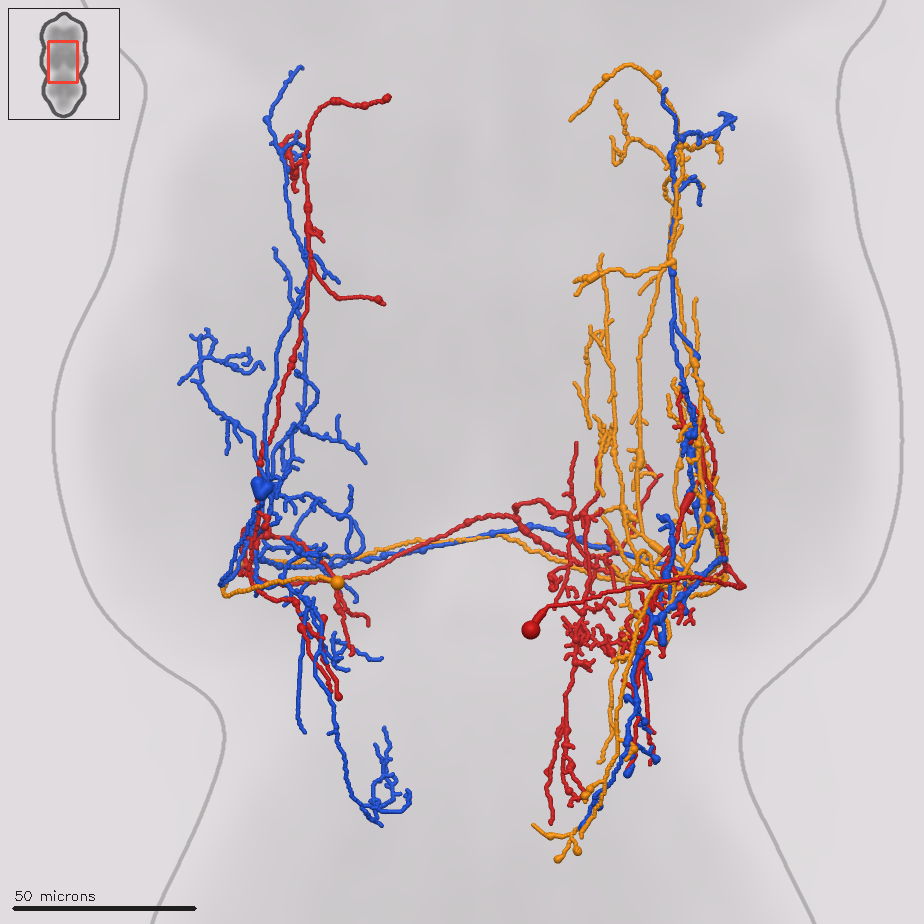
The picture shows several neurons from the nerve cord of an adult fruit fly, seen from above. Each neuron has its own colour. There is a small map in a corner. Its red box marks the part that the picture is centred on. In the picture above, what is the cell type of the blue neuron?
IN19B069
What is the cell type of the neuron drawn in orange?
IN19B083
